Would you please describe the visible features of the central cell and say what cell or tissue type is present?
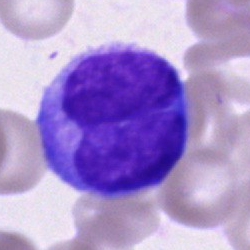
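Roughly round outline. Nucleus occupies most of the cell. Blue cytoplasm in a thin rim, widest on the left. Monocyte.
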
